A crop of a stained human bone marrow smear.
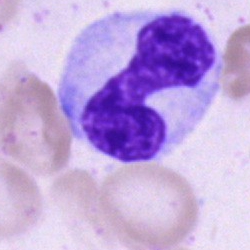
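Band neutrophil, the central cell in this stained human bone marrow smear. Its chromatin looks dark purple to me, and coarsely clumped. I can't make out any nucleoli in the nucleus. The cytoplasm seems pale blue, and as far as I can tell it shows no distinct granules.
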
